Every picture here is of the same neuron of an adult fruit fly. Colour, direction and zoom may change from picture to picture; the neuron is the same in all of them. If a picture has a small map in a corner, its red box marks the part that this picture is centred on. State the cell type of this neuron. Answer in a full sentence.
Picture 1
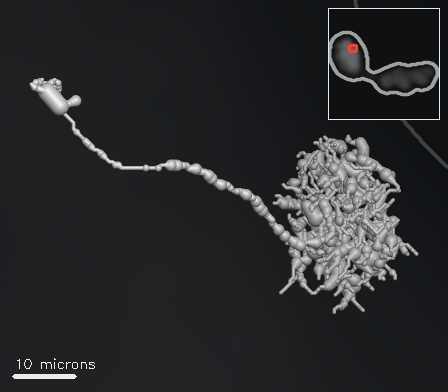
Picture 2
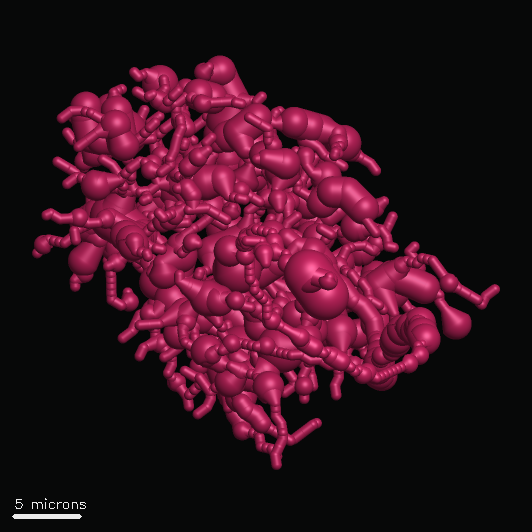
The cell type is Pm4.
